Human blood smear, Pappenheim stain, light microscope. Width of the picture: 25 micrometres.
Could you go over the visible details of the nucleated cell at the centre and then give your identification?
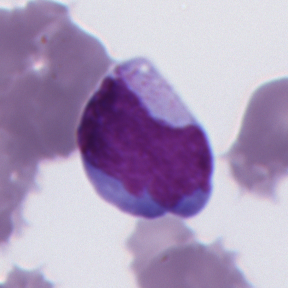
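A smooth, oval outline encloses a nucleus that fills most of the cell. Along the lower edge of the nucleus there is a shallow notch, and no nucleoli are visible within it. Answer: myeloblast.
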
